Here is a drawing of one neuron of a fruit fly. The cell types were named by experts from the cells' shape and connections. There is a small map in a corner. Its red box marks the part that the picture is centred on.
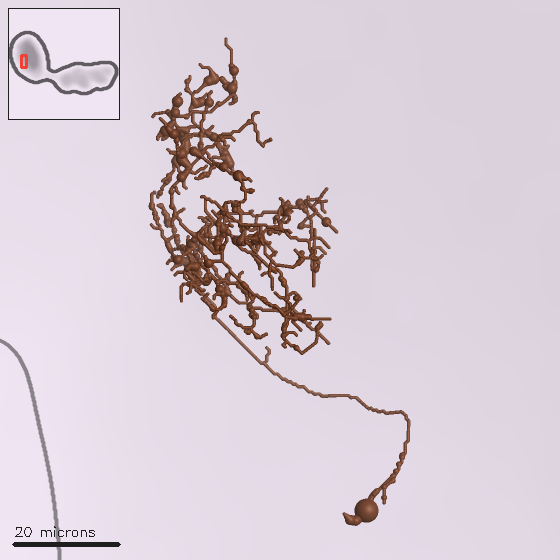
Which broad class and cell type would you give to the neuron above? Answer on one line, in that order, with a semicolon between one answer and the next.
central-brain intrinsic neuron; CB3233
